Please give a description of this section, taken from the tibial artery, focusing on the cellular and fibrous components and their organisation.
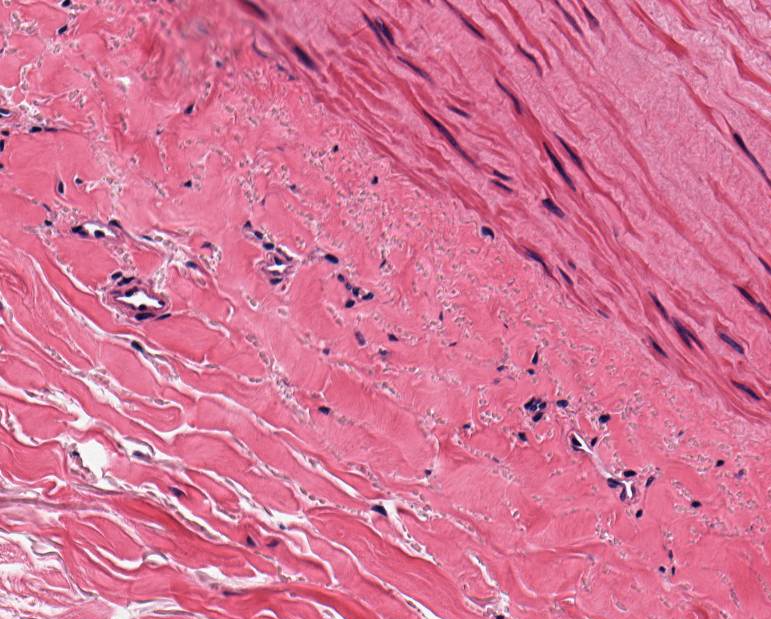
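Arrangement first: the tissue lies in bands running diagonally from the upper left towards the lower right. Fibres next: in the lower left, thick pink fibre bundles are separated by narrow white clefts. Nuclei: few, and widely scattered across the field. Epithelium: none anywhere in the field.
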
